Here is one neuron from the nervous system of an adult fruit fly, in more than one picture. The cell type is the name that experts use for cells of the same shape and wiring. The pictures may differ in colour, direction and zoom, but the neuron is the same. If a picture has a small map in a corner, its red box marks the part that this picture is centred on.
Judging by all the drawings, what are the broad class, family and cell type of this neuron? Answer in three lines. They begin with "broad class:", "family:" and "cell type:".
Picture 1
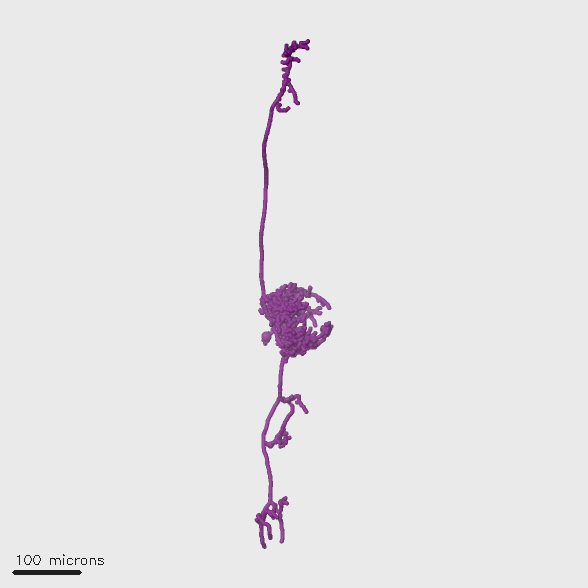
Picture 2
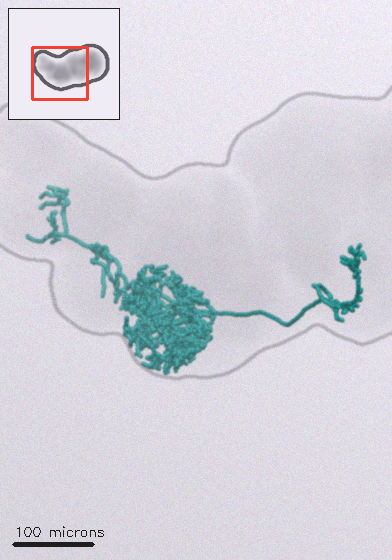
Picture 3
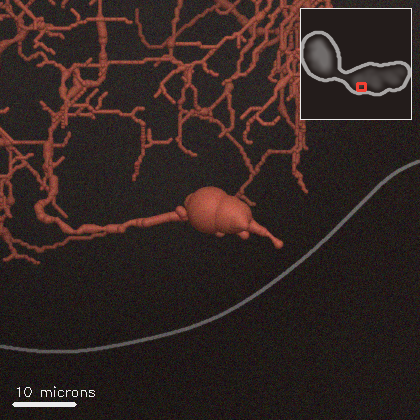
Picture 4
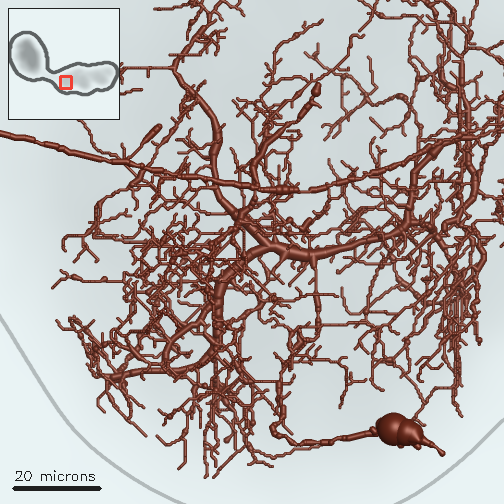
broad class: ascending neuron
family: hemilineage 04B
cell type: AN04B001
